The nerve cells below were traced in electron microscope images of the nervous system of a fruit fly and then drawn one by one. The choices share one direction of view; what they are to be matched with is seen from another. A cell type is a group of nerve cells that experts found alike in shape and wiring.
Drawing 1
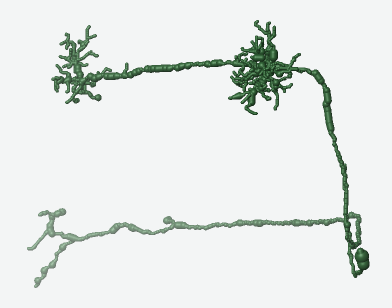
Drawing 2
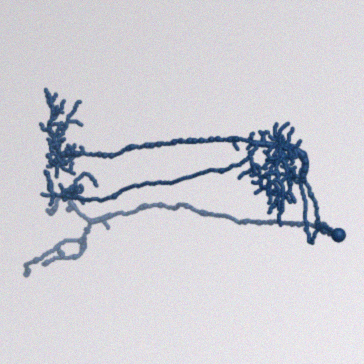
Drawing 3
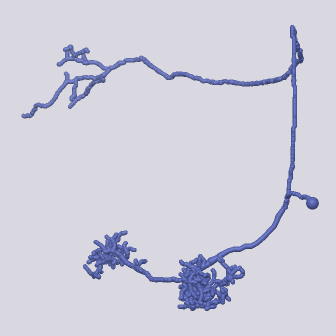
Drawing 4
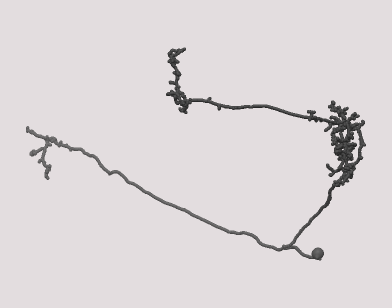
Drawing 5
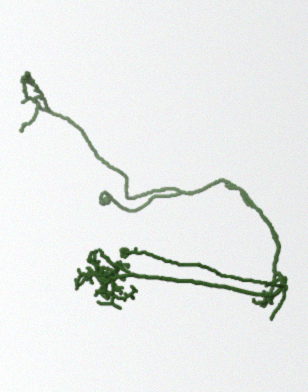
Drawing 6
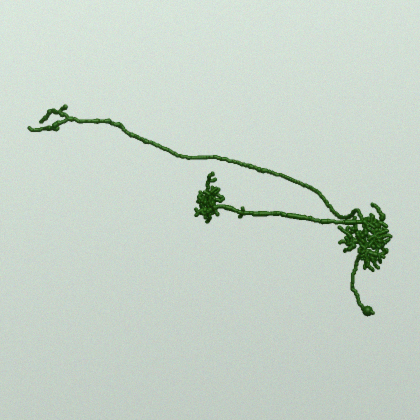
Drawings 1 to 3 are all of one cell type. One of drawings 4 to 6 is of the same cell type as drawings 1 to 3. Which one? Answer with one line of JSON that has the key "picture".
{"picture": 6}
